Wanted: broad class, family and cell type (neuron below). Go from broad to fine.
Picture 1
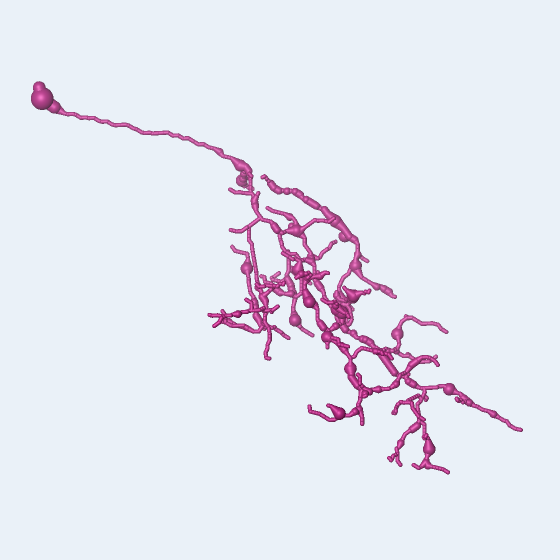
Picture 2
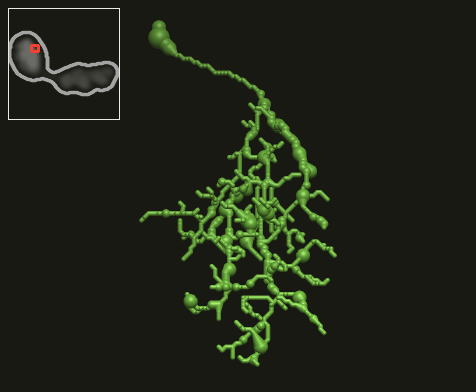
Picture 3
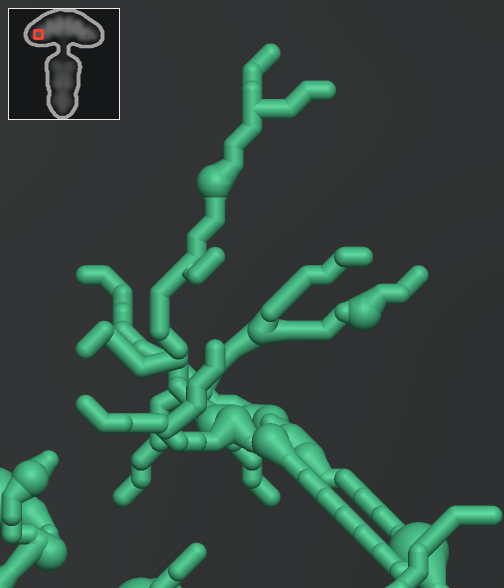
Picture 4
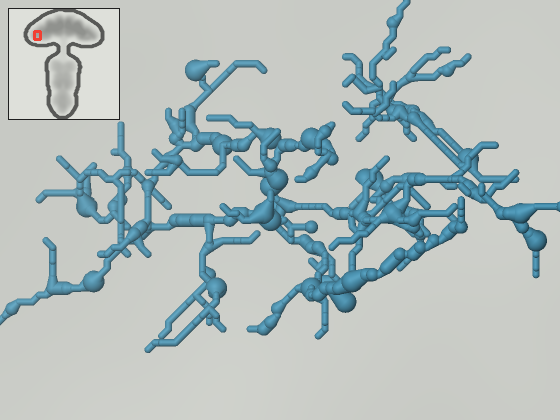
optic-lobe intrinsic neuron; Cm; Cm5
